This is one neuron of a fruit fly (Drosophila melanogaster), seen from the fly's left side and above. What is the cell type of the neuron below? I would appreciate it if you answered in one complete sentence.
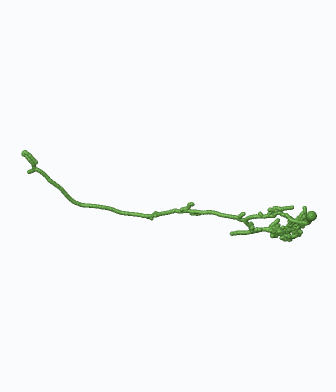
To this neuron applies the cell type name AN06B039.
